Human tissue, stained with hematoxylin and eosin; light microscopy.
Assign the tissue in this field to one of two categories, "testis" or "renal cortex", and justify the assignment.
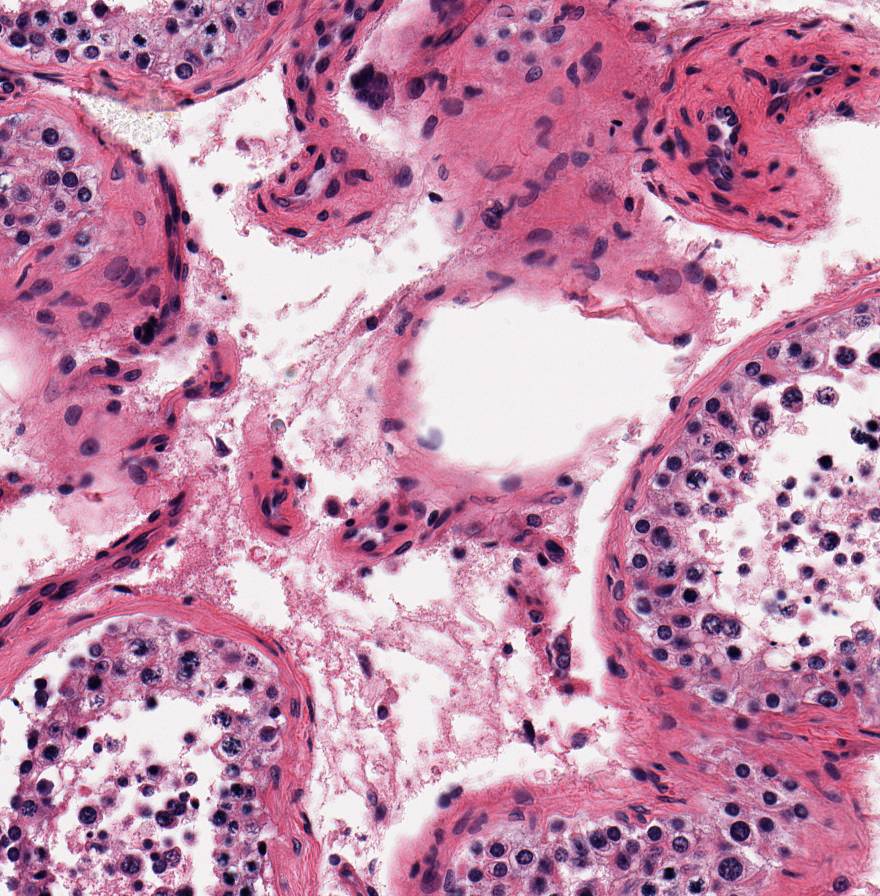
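This field is testis. Cross-sections of rounded tubules lie at its edges and corners, with stroma between them in the centre. That central stroma is loose, pale and wispy, with only scattered nuclei. In the upper centre, a cluster of large cells with abundant pink cytoplasm and round nuclei lies between the tubules. No fat cells are seen anywhere.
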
